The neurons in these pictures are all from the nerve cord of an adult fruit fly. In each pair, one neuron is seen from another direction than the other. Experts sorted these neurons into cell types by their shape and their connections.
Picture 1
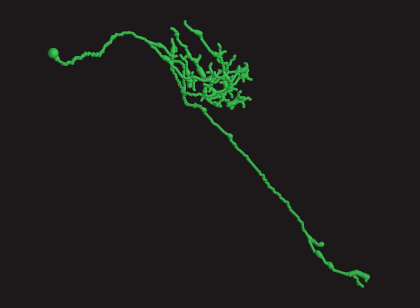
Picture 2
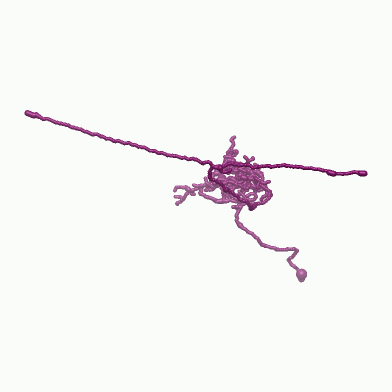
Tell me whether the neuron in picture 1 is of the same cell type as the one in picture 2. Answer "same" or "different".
same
